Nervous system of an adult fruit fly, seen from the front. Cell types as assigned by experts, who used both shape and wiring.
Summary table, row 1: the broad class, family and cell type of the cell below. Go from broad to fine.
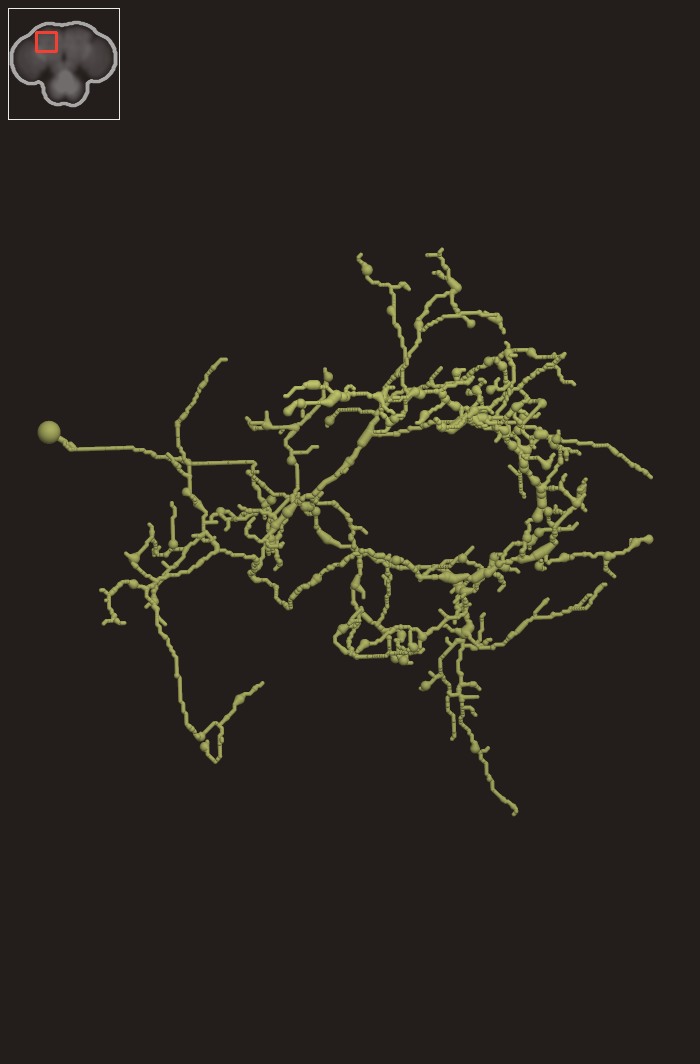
central-brain intrinsic neuron; hemilineage SLPpl2; CL141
